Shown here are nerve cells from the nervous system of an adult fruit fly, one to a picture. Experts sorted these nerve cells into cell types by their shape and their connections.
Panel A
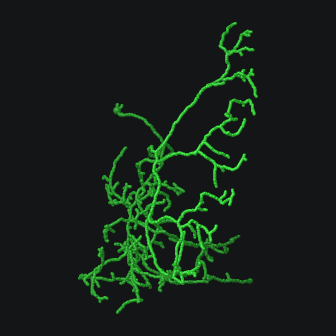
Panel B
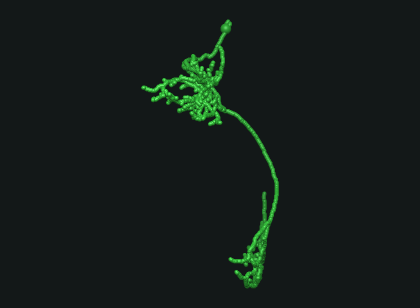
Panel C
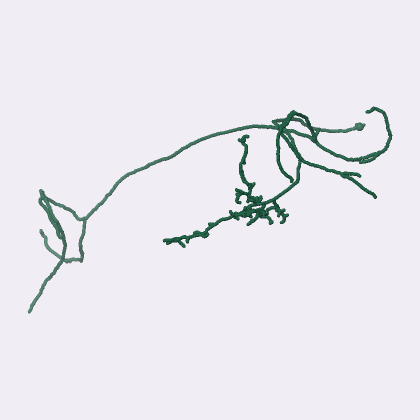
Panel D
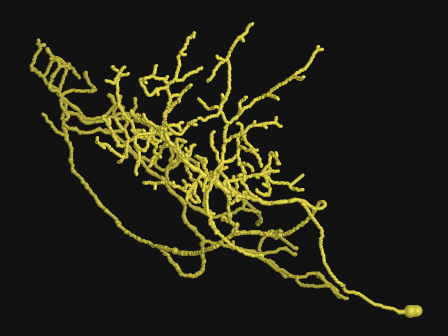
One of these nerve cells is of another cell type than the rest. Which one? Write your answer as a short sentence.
The nerve cell in panel C is of another cell type than the rest.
